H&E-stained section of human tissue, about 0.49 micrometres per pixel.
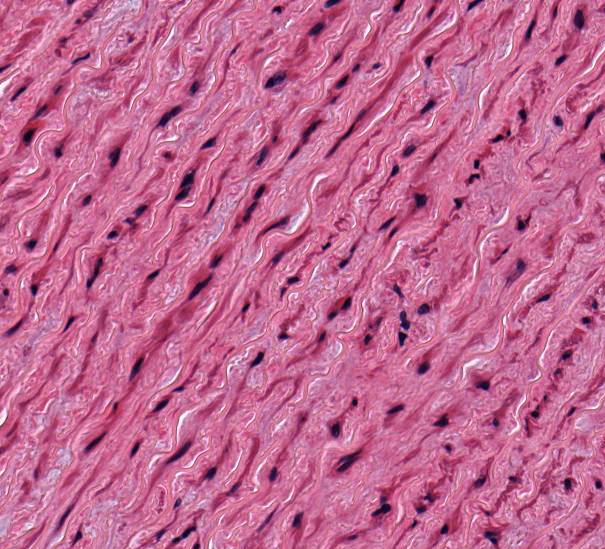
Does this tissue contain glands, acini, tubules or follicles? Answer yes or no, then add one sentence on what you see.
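No. No epithelium, glands or other tubular units are present anywhere in the field.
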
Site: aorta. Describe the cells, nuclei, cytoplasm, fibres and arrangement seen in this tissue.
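Parallel eosinophilic fibres fill the entire field, running diagonally across it in a wavy, crimped course rather than straight. Dark, elongated, spindle-shaped nuclei lie with their long axes along the fibres. Patches of pale bluish-grey, wispy material lie between the fibres across the field.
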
